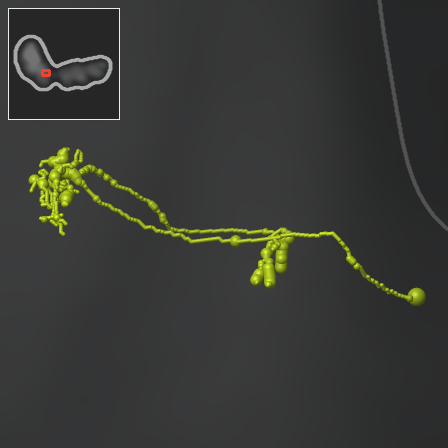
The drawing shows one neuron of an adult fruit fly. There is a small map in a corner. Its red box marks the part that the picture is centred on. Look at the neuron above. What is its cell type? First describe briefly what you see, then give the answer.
In this view it is more than twice as wide as it is tall. This is an optic-lobe intrinsic neuron. Its cell type is T5c.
